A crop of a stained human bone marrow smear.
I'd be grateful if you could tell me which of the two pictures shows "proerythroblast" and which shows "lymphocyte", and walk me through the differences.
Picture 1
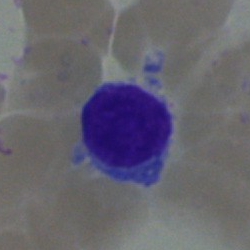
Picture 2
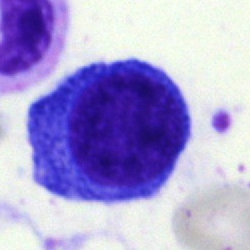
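A lymphocyte appears in picture 1; picture 2 holds a proerythroblast. The lymphocyte has dark purple chromatin that is dense throughout the nucleus, while the proerythroblast has dark purple chromatin that is finely textured.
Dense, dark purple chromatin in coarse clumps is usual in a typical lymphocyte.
No nucleoli can be seen in the lymphocyte, and none are clearly visible in the proerythroblast. The lymphocyte's cytoplasm is a scant blue rim, widest along the lower edge, whereas the proerythroblast's cytoplasm is deep blue and widest on the left side, with no distinct granules.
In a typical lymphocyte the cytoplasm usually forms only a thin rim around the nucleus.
The outlines differ as well: the lymphocyte's lower border is irregular with small ragged projections, and the proerythroblast's outline is irregular with an angular bulge on the left. Small purple clumps lie just above and to the right of the lymphocyte.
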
